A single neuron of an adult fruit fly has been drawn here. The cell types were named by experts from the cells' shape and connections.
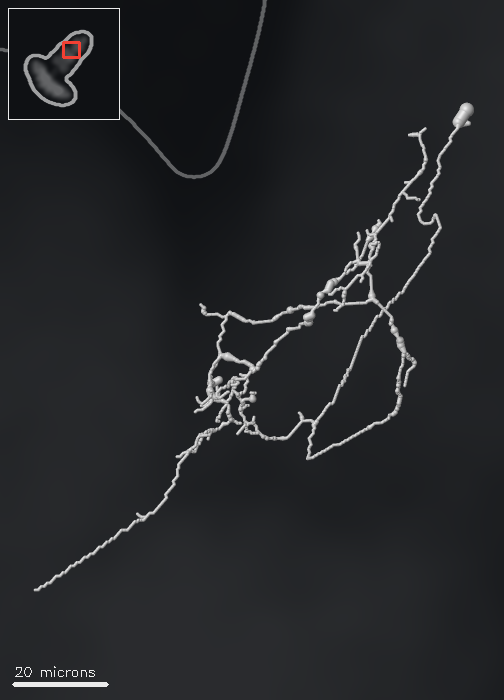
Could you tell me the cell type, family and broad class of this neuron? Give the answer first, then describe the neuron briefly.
It is of cell type IN02A058. Its family is hemilineage 02A. Its broad class is nerve-cord intrinsic neuron. The cell body is at the upper right of the picture. From top to bottom in the picture it spans about 100 microns.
